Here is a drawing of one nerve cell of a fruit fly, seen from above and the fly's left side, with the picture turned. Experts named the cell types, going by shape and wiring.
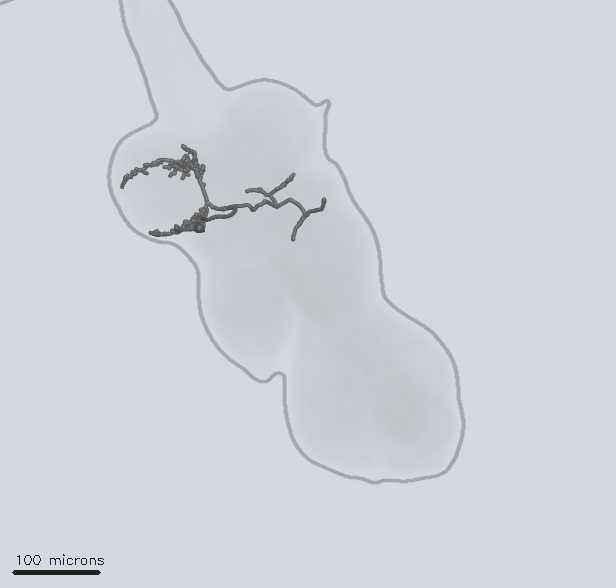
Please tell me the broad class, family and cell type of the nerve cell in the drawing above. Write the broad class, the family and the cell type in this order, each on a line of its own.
nerve-cord intrinsic neuron
hemilineage 23B
IN23B060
